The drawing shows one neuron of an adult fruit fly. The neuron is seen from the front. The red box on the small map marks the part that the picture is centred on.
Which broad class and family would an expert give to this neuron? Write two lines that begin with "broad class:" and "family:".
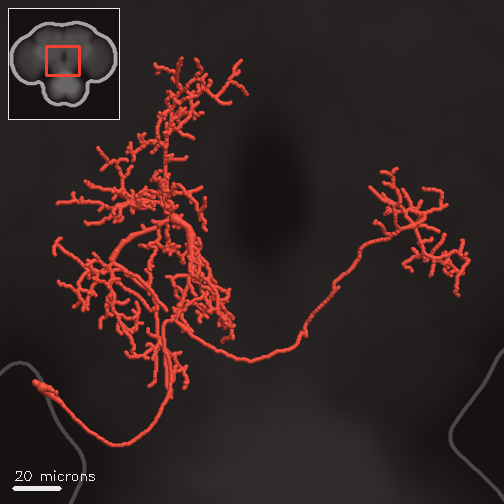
broad class: central-brain intrinsic neuron
family: hemilineage LB7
